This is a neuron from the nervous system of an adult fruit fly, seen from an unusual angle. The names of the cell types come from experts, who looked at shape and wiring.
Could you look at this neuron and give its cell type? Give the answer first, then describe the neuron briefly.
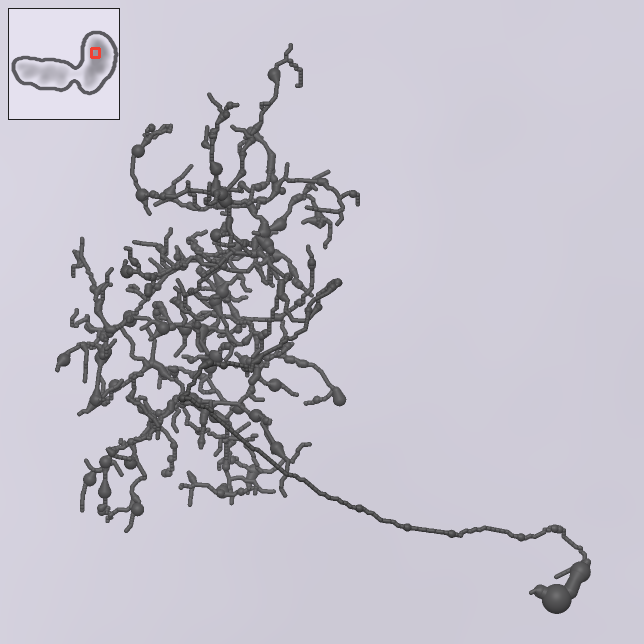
The cell type is Li34b. This is an optic-lobe intrinsic neuron. The cell body can be seen at the lower right of the picture. In this view it is about as wide as it is tall.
